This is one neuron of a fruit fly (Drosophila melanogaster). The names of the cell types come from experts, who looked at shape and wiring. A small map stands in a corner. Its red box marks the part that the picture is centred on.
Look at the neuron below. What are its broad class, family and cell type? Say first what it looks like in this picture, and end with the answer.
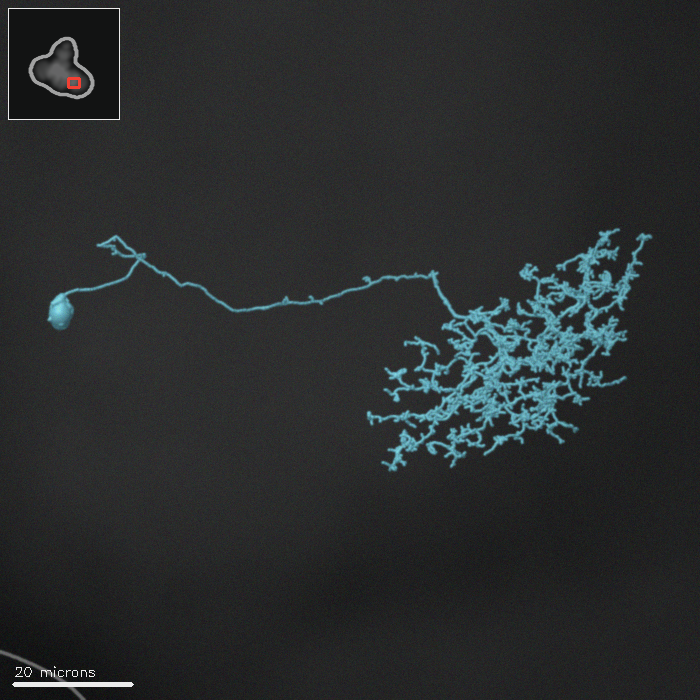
The cell body can be seen on the left of the picture. By the scale bar it is about 100 microns wide in this view. Its broad class is optic-lobe intrinsic neuron. Its family is Li. The cell type is Li25.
